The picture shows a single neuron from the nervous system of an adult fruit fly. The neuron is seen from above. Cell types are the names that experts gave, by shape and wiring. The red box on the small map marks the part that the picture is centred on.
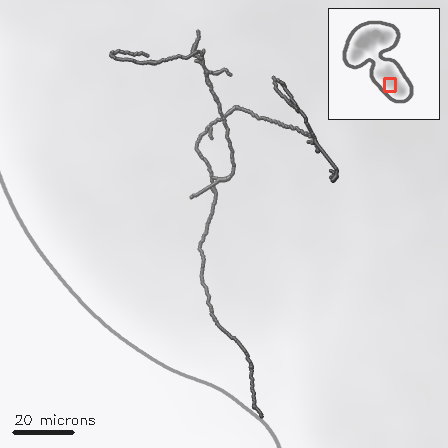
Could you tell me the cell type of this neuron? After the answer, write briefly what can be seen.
It is of cell type SNxx29. It is a sensory neuron entering the nerve cord. It lies in the nerve cord. The drawing shows no cell body. By the scale bar it is about 130 microns tall in this view.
